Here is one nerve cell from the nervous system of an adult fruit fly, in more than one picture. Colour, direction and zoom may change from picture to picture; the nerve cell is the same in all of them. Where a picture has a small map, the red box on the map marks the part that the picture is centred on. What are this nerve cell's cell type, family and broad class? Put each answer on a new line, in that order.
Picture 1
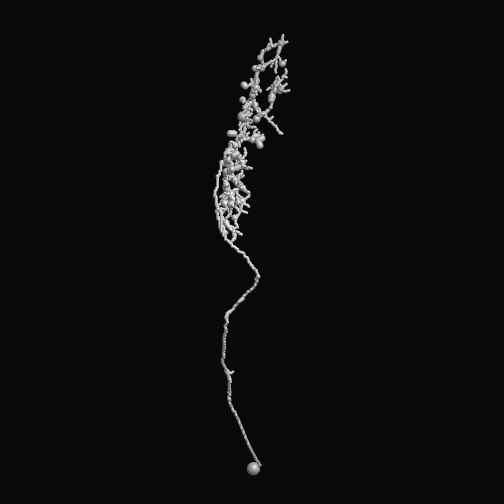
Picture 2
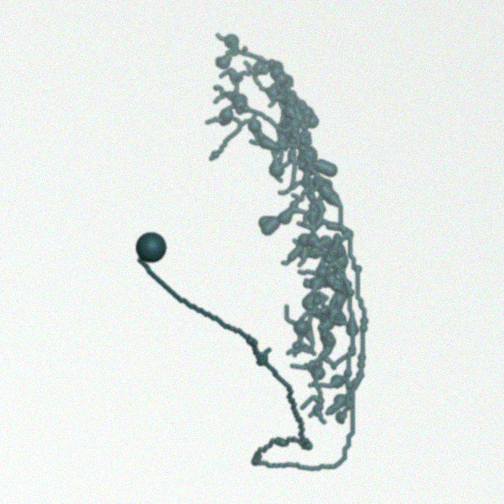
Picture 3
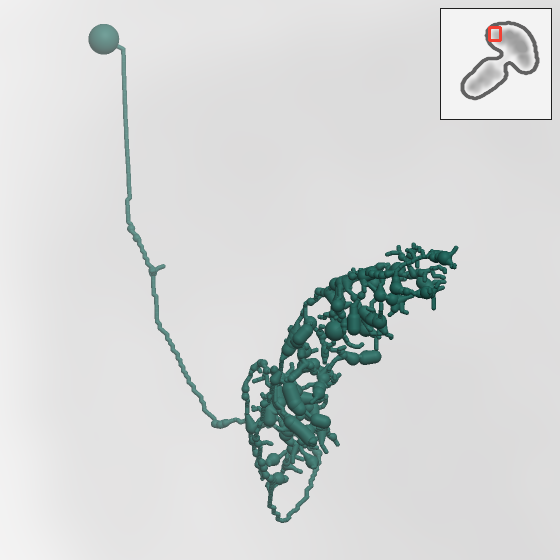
LPi34
LPi
optic-lobe intrinsic neuron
